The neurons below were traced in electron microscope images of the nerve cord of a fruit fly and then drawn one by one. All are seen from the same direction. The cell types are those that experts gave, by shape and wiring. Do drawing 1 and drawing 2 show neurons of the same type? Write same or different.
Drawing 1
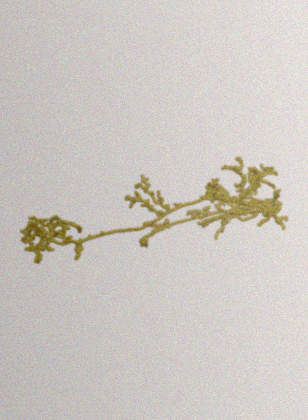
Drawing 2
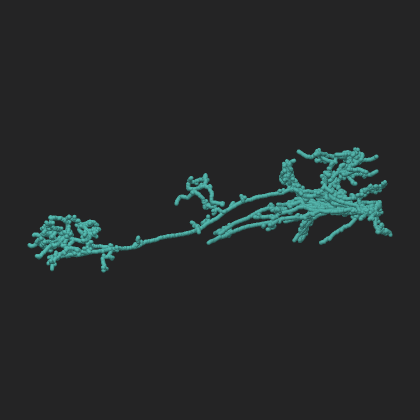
same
